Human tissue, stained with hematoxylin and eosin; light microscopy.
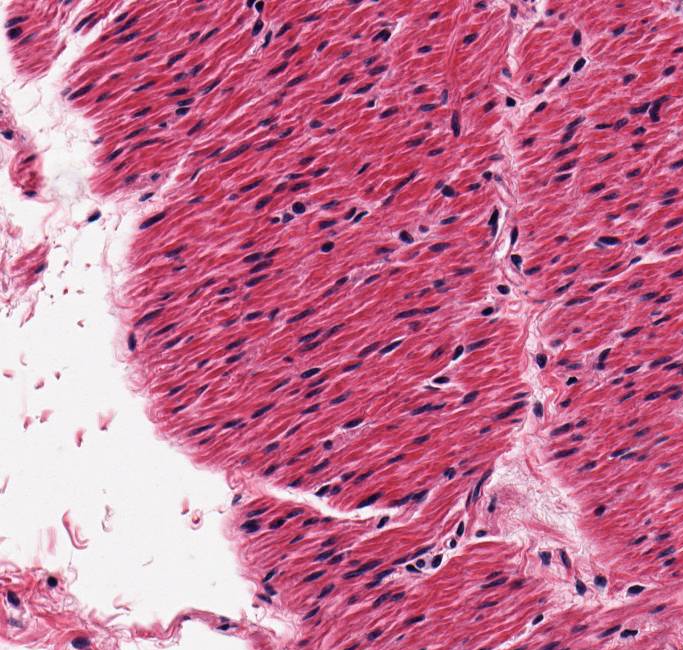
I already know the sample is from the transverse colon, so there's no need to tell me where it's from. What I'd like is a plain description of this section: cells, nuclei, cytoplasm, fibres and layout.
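Hmm, from the centre to the right edge, tightly packed bundles of eosinophilic spindle-shaped cells take up most of the field, and the left side is an empty space. Their nuclei are elongated, cigar-shaped and dark blue, and they follow the long axis of each cell. In the connective tissue septum on the right sit small capillary-sized vessels with dark endothelial nuclei. And no epithelial lining, anywhere.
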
